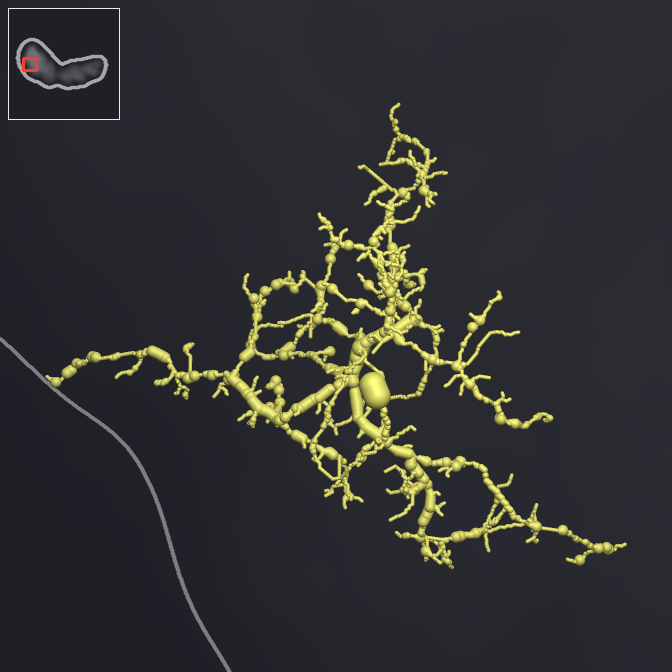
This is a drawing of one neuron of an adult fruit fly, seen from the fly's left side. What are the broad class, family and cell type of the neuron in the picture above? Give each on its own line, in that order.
central-brain intrinsic neuron
hemilineage WEDa1
CB1538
